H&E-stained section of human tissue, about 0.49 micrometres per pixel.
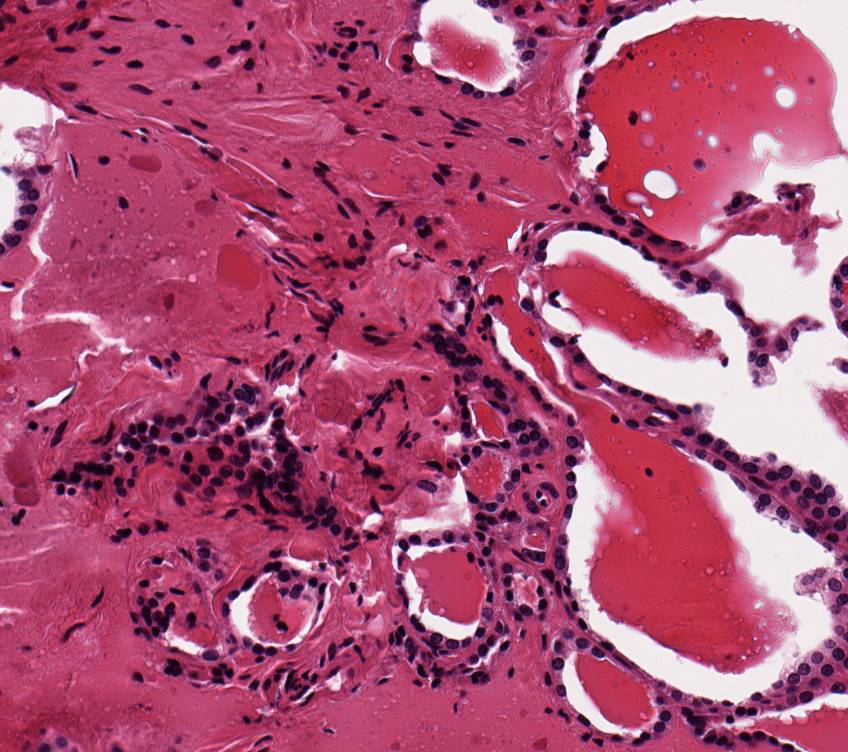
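Thyroid. Large dilated glandular spaces on the right, lined by low cuboidal cells with round dark nuclei; dense pink stroma fills the left and upper parts. Smaller gland units with little pink-filled lumens cluster lower middle, and small dark-nucleated cells crowd together left of centre, lower half.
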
